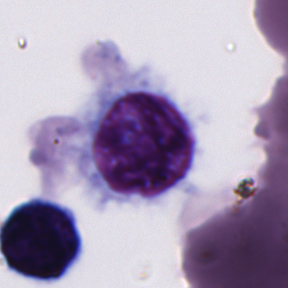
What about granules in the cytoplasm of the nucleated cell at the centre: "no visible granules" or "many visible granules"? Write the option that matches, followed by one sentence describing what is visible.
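No visible granules. The cytoplasm shows no distinct granules.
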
